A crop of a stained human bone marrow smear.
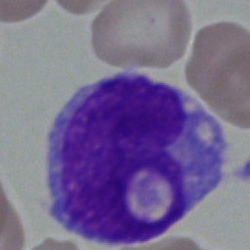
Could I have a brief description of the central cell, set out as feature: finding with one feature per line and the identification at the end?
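Outline: roughly round, edge slightly fuzzy and uneven
Nucleus: fills most of cell, set toward left side
Cytoplasm: moderate pale blue-violet crescent on right side
Body: one, large, round, pale, ring-like rim, over lower nucleus
Name: monocyte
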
